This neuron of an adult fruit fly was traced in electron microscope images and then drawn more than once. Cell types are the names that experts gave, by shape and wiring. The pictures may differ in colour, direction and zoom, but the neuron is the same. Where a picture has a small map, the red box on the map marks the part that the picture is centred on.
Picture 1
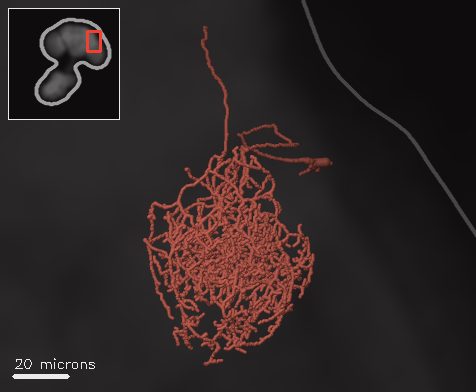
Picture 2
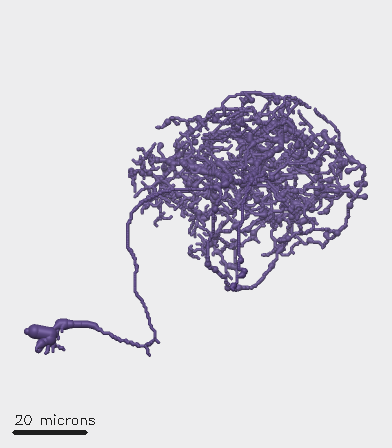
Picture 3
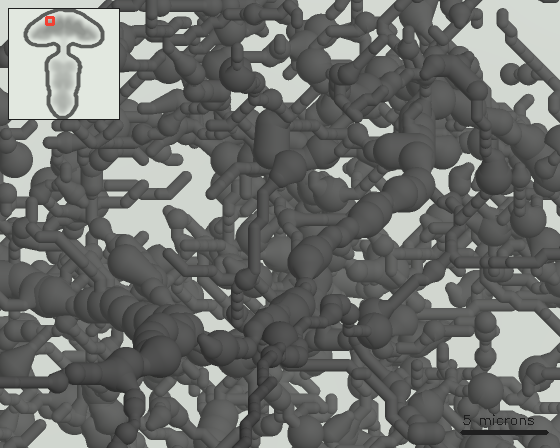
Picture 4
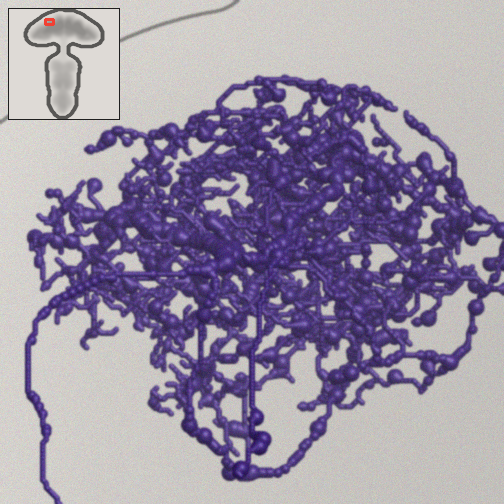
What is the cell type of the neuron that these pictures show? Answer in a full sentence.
The cell type is AVLP216.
